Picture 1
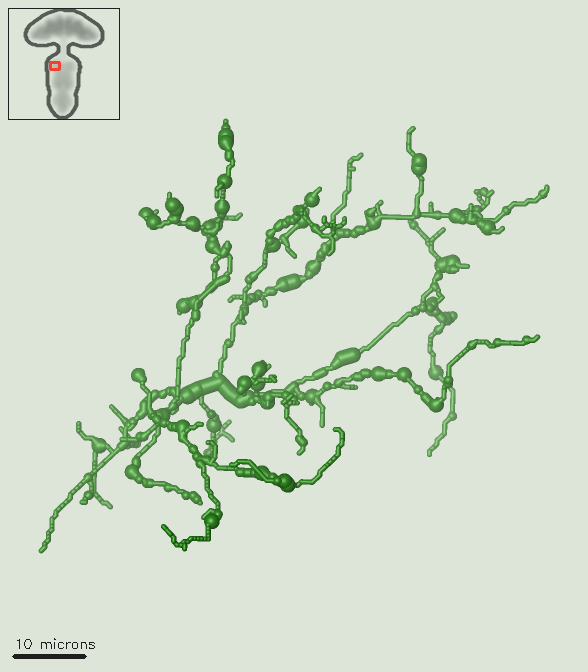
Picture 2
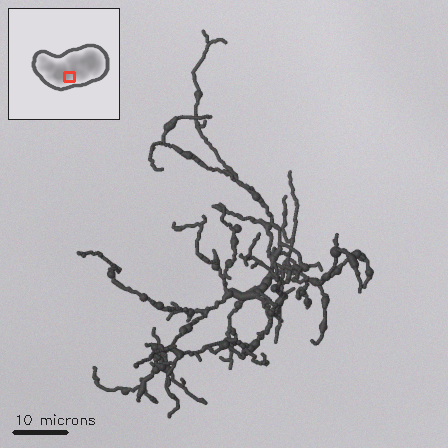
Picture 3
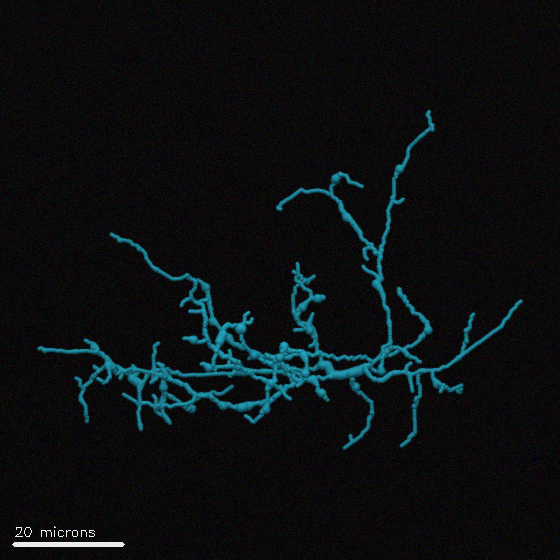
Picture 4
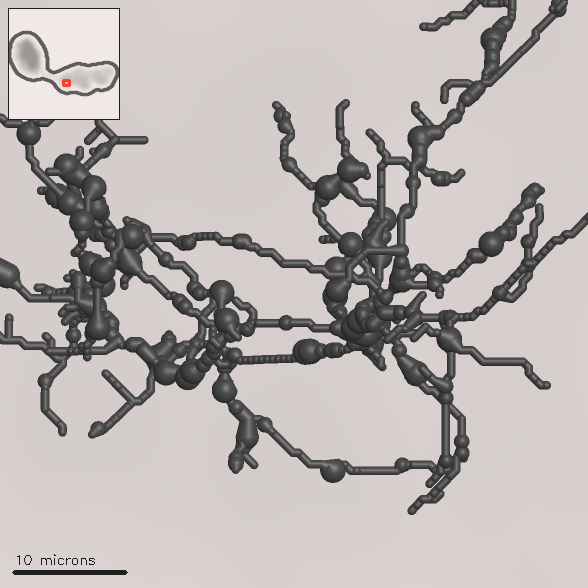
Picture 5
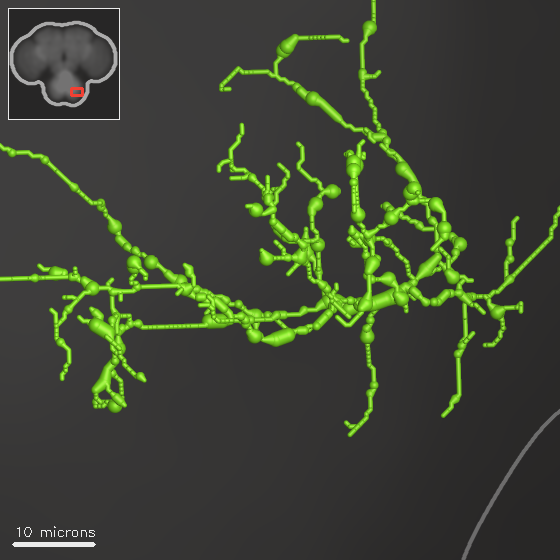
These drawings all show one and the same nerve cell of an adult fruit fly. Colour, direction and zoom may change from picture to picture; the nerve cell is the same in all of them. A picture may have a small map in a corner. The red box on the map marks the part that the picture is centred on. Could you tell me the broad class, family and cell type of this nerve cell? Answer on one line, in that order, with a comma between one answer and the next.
nerve-cord intrinsic neuron, hemilineage 20A.22A, IN20A.22A056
